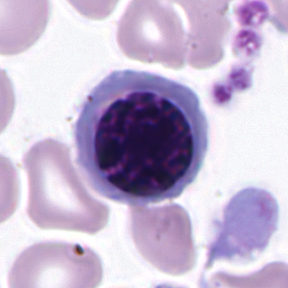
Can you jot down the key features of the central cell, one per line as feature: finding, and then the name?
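Outline: round, smooth
Nucleus: fills most of the cell
Cytoplasm: narrow rim on all sides of nucleus
Vacuoles: none in cytoplasm
Name: normoblast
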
